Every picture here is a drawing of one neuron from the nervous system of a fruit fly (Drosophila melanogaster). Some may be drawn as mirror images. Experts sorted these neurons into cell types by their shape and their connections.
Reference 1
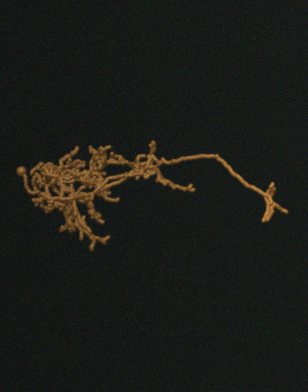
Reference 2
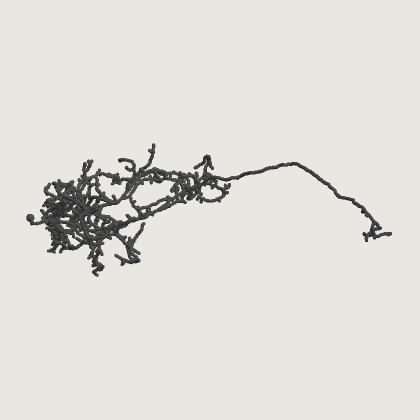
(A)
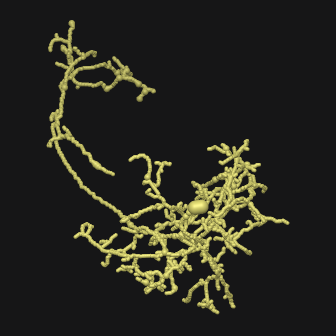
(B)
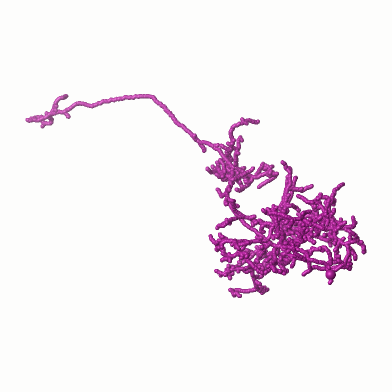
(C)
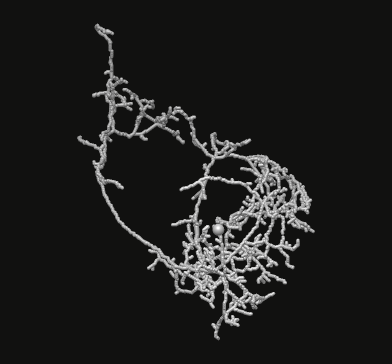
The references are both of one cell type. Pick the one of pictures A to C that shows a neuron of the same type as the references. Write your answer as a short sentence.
Picture B shows a neuron of the same cell type.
